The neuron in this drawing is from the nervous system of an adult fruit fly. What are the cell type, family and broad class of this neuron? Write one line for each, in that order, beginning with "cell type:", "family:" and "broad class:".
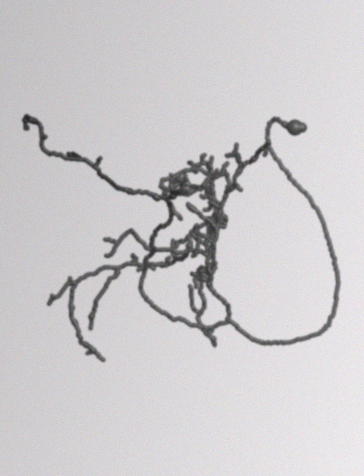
cell type: LHPV2c2
family: hemilineage VLPp&l1_anterior
broad class: central-brain intrinsic neuron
